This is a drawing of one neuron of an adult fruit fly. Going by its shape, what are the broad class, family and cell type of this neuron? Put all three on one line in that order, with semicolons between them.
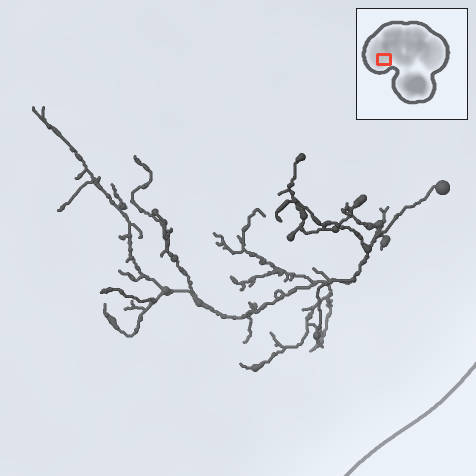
optic-lobe intrinsic neuron; LPi; LPi3c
